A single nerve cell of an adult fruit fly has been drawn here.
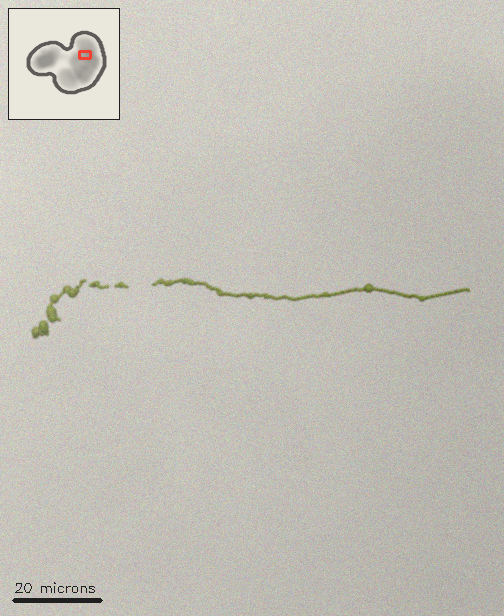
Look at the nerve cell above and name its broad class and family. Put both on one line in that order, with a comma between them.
sensory neuron entering the brain, class mechanosensory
